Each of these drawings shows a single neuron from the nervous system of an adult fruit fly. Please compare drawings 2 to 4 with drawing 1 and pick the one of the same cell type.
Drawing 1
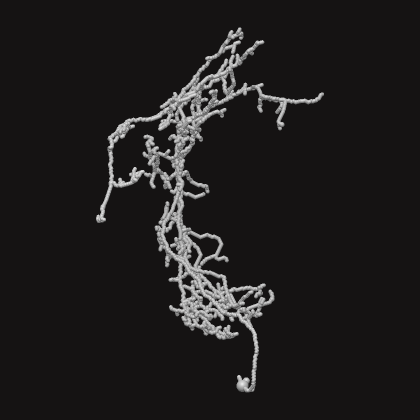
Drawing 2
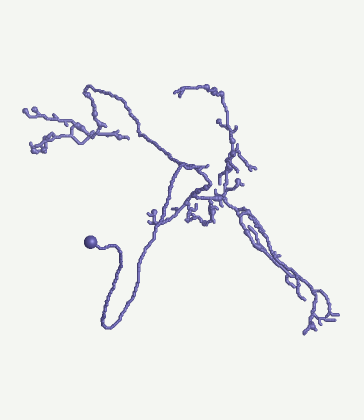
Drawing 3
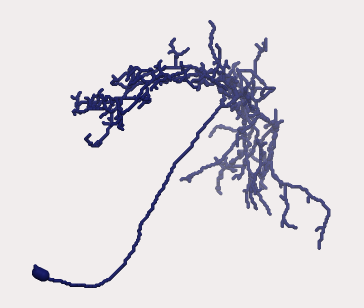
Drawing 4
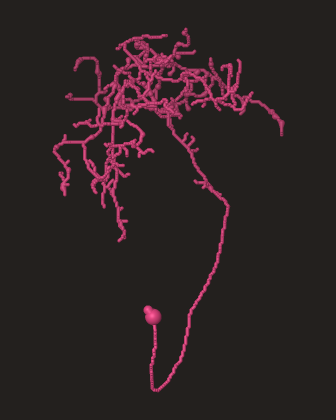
Drawing 3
